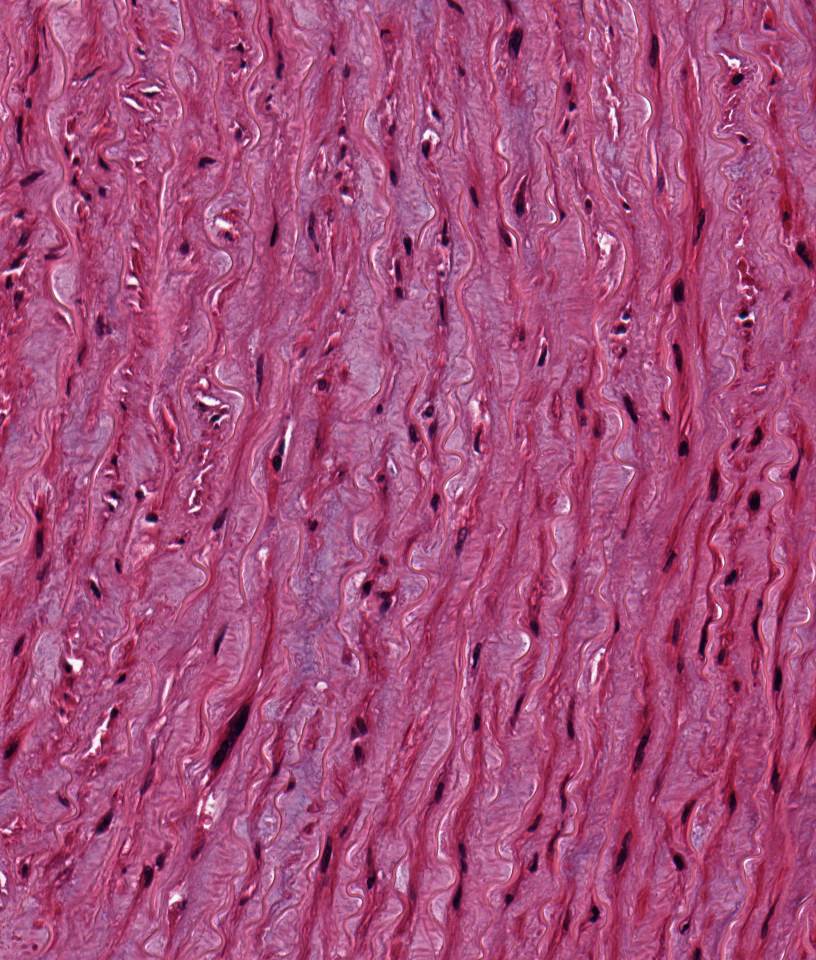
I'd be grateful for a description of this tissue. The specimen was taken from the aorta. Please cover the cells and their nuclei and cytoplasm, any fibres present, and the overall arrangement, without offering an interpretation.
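Parallel bands of fibres, stained bright pink to red with eosin, fill the whole field and run roughly from top to bottom. Their course is wavy and crimped rather than straight. Dark, elongated nuclei lie parallel to the fibres.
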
